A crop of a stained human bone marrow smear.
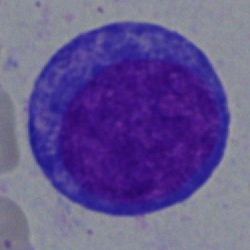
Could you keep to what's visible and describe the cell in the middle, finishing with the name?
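The cell has a round, smooth outline. Its nucleus is displaced toward the right side of the cell. The cytoplasm stains deep blue. On the upper-left side, the cytoplasm contains a paler, mottled zone. The cell is a proerythroblast.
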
